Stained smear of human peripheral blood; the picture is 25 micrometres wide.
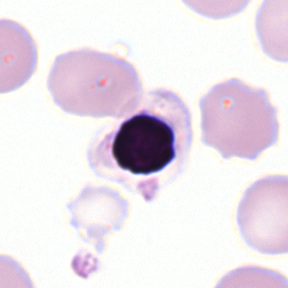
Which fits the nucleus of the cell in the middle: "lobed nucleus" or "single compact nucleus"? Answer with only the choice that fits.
Single compact nucleus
